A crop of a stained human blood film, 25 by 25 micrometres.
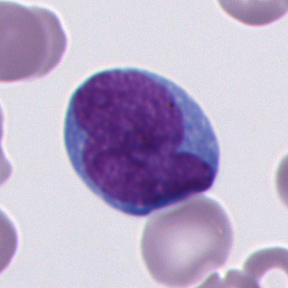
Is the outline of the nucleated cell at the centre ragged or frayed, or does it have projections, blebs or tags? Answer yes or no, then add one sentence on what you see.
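No. The cell outline is smooth and oval.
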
